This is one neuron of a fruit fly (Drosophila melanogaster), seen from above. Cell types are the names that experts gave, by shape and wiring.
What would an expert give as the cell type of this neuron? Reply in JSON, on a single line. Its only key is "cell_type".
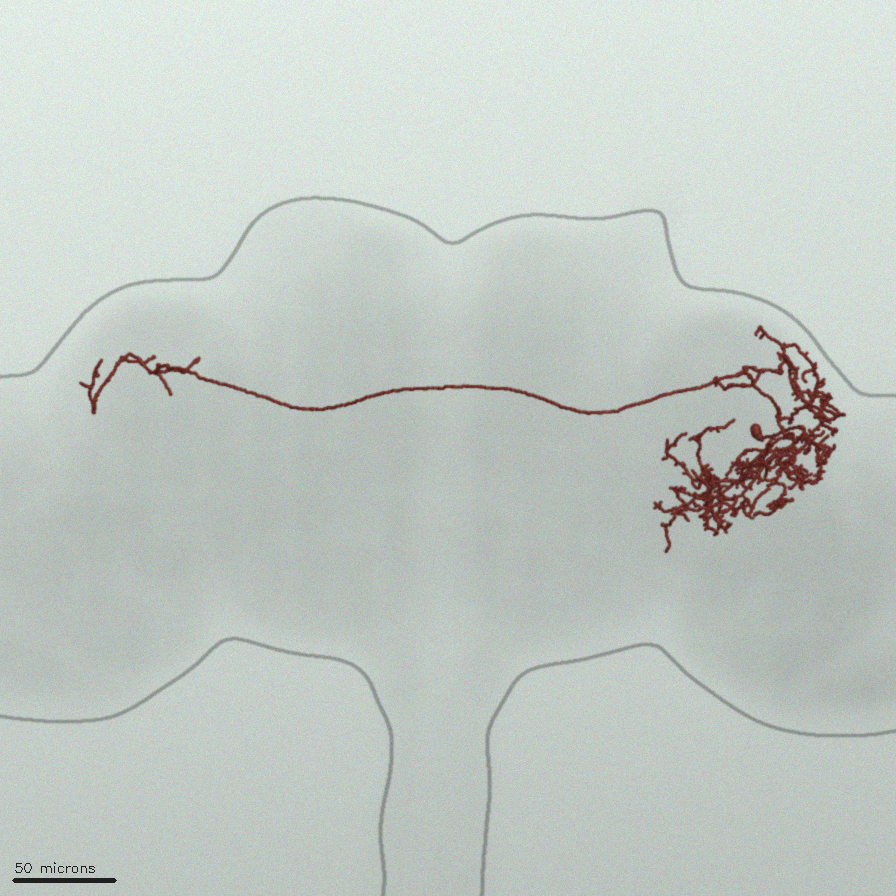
{"cell_type": "CB0929"}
